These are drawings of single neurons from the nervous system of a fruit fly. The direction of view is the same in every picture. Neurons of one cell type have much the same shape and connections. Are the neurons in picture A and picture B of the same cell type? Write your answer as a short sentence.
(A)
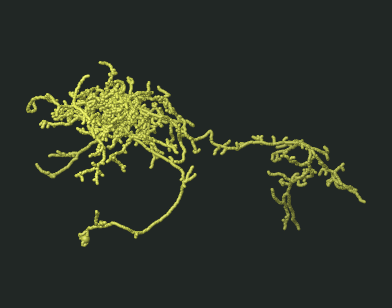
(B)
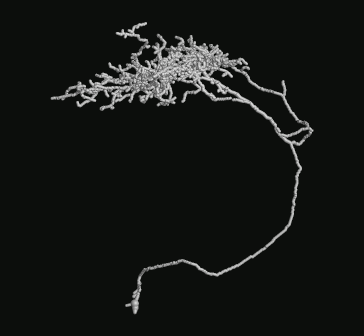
They are of different cell types.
